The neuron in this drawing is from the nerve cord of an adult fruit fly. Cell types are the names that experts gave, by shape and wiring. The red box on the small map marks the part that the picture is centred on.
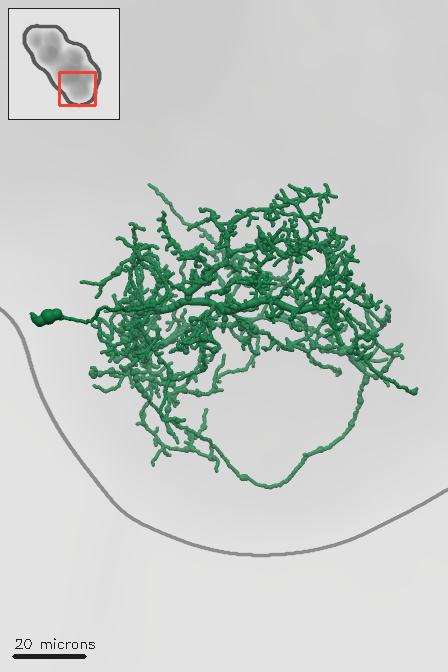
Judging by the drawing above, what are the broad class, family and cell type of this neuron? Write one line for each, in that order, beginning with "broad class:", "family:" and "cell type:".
broad class: nerve-cord intrinsic neuron
family: hemilineage 03A
cell type: IN03A019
